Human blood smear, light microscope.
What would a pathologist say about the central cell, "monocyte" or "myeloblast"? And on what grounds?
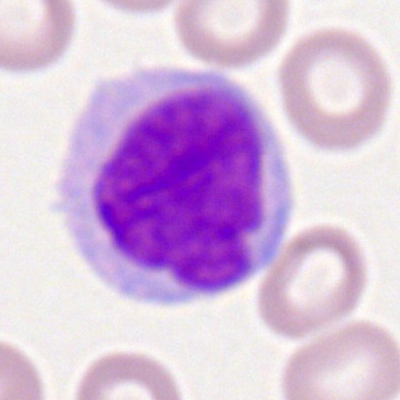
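I'd call this a monocyte rather than a myeloblast. Looking at the nucleus, its lower edge is bumpy and lobulated, and it fills most of the cell. Around it the cytoplasm is pale blue-grey, the rim widest on the left side.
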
